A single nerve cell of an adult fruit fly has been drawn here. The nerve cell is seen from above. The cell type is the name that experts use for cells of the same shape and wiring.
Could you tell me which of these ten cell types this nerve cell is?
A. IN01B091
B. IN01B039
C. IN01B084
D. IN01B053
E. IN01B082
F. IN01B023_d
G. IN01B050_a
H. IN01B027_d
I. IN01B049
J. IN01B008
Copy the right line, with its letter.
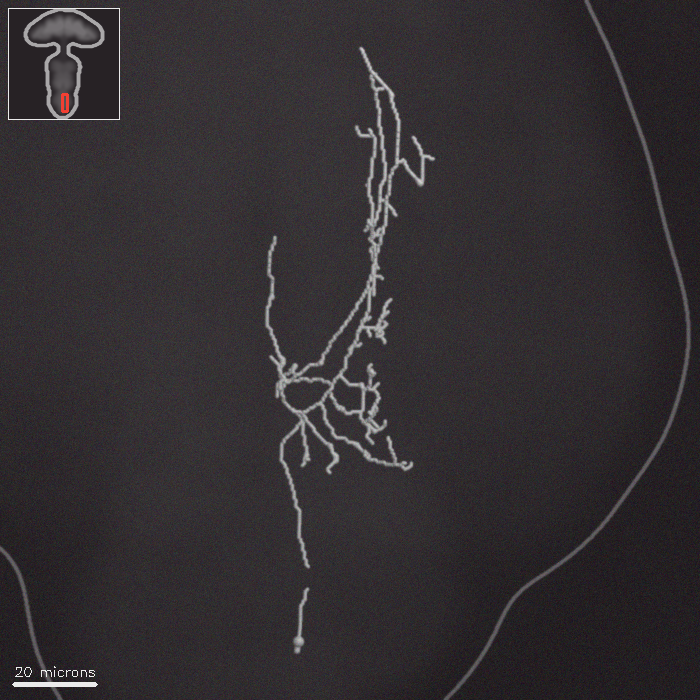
C. IN01B084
